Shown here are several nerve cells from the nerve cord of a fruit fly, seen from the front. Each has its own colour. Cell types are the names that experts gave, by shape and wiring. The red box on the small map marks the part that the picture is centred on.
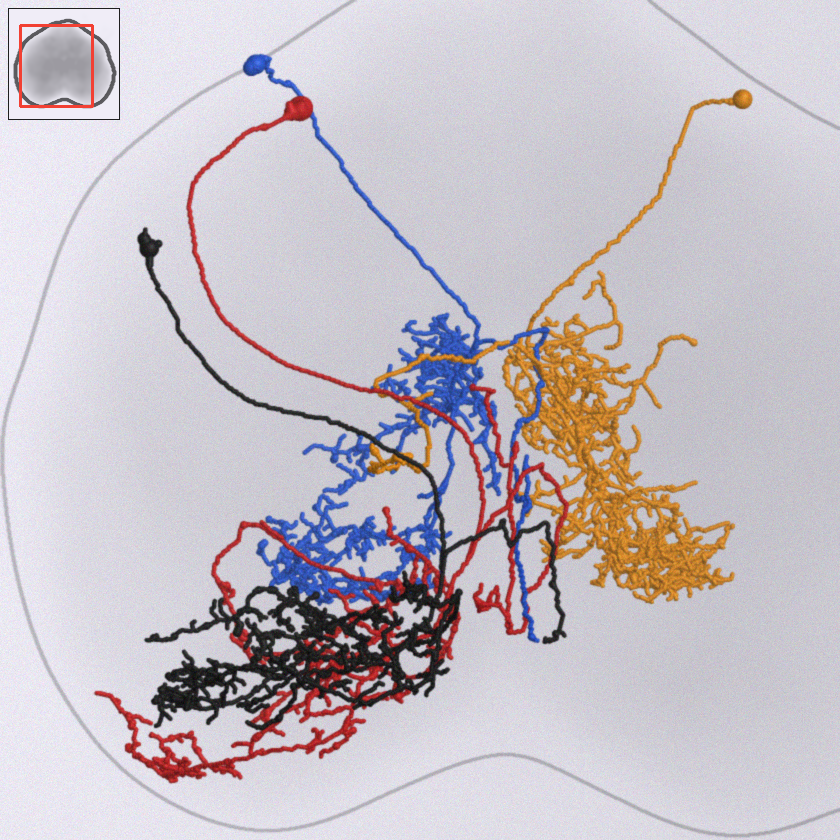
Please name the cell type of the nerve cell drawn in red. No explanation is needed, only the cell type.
IN23B049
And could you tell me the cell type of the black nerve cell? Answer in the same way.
IN23B050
